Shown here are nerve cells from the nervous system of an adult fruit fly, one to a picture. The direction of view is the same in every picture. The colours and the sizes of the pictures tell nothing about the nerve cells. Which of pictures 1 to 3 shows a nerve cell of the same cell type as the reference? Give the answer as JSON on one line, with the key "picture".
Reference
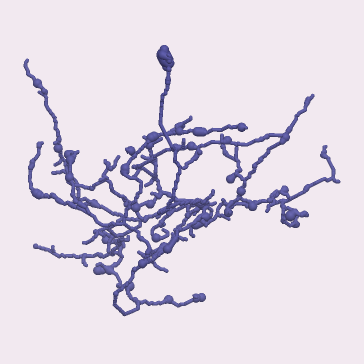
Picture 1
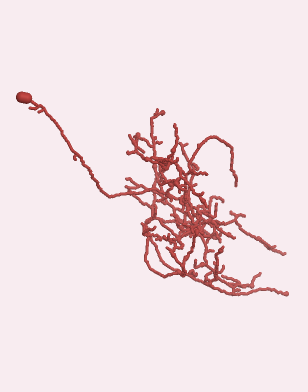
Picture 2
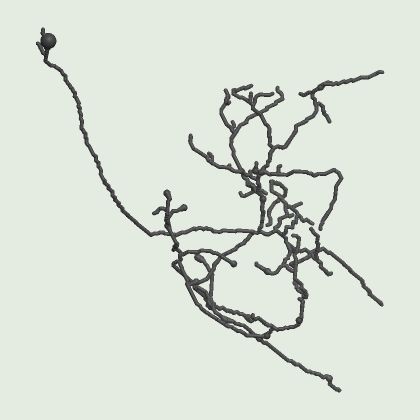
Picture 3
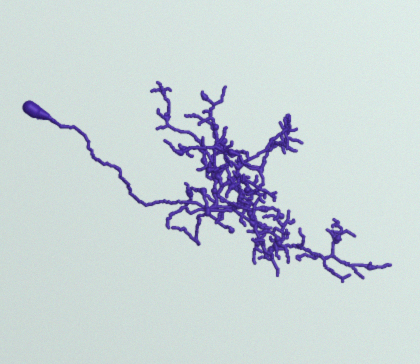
{"picture": 1}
